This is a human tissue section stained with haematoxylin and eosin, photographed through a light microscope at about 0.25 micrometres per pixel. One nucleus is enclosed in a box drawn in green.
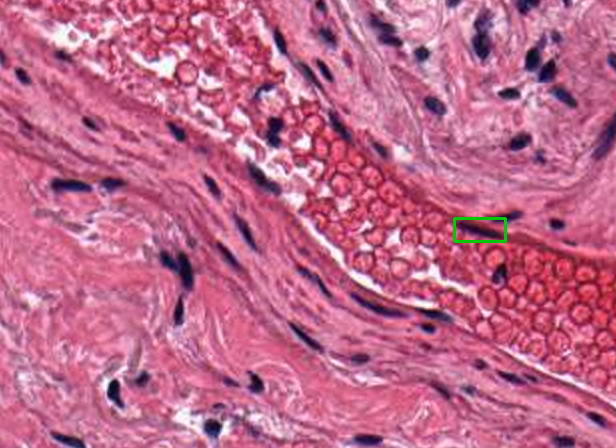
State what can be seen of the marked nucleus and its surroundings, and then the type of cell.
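The nucleus is long, thin and flattened, tapering toward both ends. The nucleus is stained dark purple fairly evenly throughout. Hardly any cytoplasm can be made out around the nucleus; at most a thin pink strip continues along the wall. Type of cell: endothelial cell.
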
